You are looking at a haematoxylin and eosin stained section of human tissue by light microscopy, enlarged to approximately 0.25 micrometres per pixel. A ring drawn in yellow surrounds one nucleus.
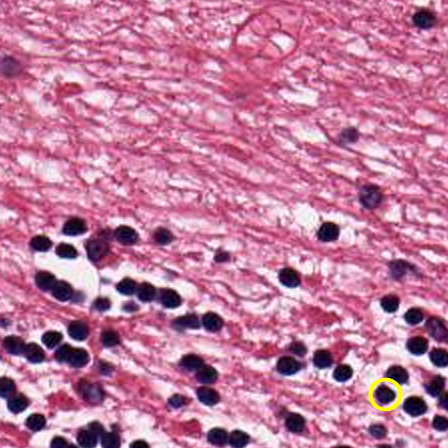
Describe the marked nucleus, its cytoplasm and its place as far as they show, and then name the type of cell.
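Its nucleus is round and evenly, densely dark, with no visible internal detail. The nucleus is about the same size as the many neighbouring nuclei around it. Almost no cytoplasm shows; the nucleus has only a thin pale rim around it before the pink background begins. It lies crowded among many similar small, round, dark nuclei, separated by a little pink fibrillar tissue, in a cell-dense band below a wide, pale pink fibrous zone with few nuclei. This is a cerebellar granule cell.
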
